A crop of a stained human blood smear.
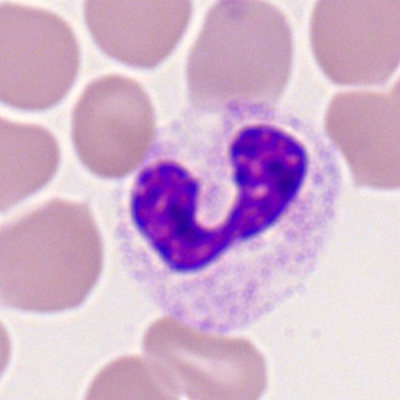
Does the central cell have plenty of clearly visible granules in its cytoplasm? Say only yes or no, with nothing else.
Yes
